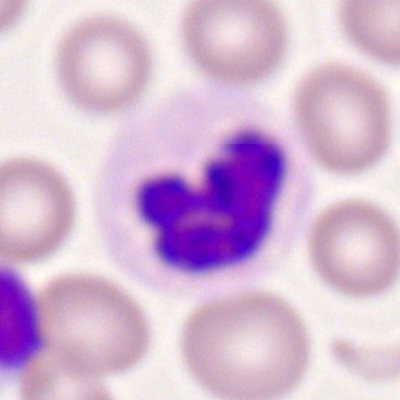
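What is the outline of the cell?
Round and smooth.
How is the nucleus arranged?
It is divided into several lobes, and its chromatin stains deep purple and looks dense.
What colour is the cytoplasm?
Pale pinkish-lilac.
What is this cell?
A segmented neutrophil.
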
